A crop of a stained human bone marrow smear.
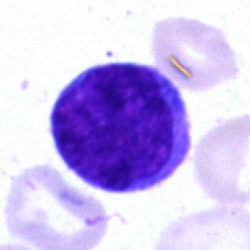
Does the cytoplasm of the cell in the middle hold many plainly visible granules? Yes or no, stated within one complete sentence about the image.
No, this cell has a cytoplasm without visible granules.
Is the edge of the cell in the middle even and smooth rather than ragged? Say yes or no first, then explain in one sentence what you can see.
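Yes. The cell is round with a smooth outline.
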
